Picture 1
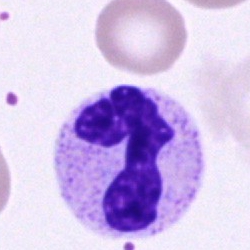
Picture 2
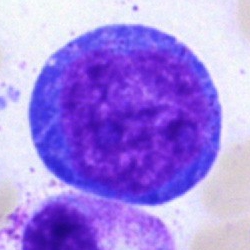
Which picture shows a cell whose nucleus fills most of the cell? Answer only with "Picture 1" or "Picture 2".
Picture 2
